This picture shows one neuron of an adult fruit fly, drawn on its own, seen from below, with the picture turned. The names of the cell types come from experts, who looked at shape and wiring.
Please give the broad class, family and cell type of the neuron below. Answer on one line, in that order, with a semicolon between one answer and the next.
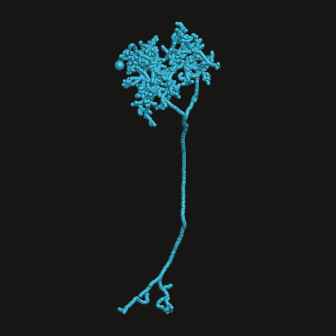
central-brain intrinsic neuron; hemilineage VLPa1_medial; CB1085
